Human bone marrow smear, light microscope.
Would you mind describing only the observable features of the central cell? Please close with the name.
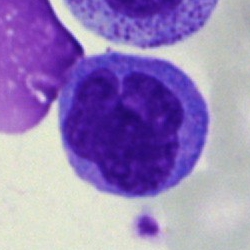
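The cell in the middle has a roughly round outline with a smooth edge. Most of the cell is taken up by the nucleus. A deep notch cuts into the nucleus at its top edge, so that it looks folded and lobed. Dark purple chromatin stains the whole nucleus. Identification: monocyte.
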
